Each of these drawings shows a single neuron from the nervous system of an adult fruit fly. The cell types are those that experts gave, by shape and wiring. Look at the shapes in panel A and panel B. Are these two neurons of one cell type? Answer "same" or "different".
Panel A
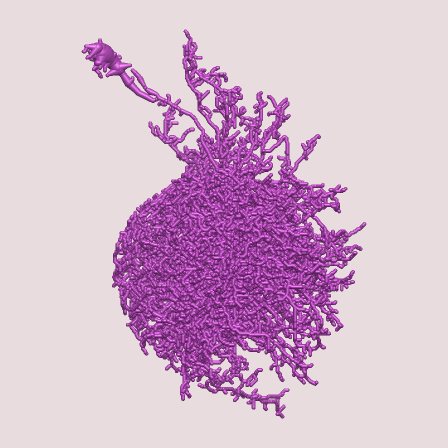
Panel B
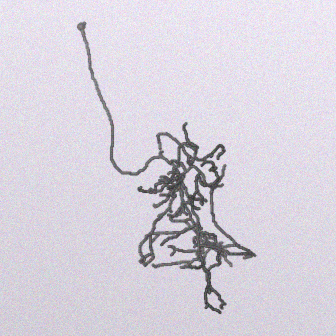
different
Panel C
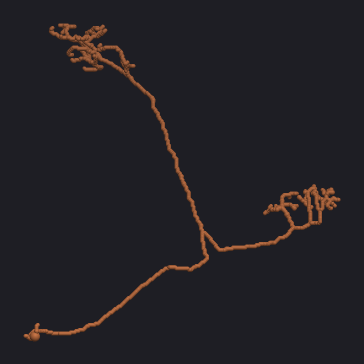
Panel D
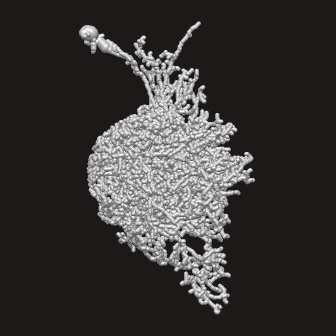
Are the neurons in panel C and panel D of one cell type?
different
